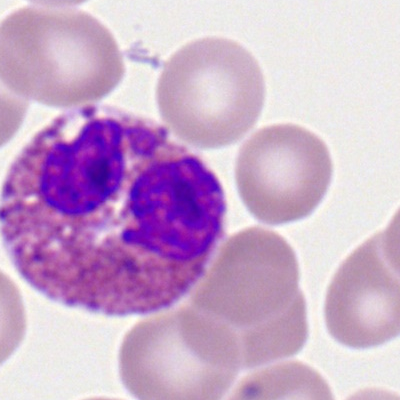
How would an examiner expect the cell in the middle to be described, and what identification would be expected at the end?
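Two lobes make up the nucleus, set side by side, one on the left and one on the right. The cytoplasm is packed with coarse, round, pinkish-orange granules. The cell is an eosinophil.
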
